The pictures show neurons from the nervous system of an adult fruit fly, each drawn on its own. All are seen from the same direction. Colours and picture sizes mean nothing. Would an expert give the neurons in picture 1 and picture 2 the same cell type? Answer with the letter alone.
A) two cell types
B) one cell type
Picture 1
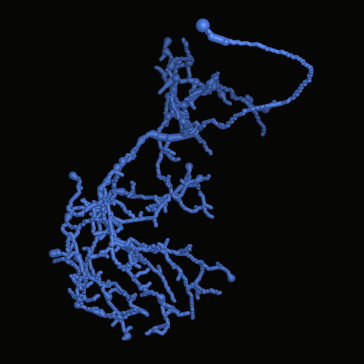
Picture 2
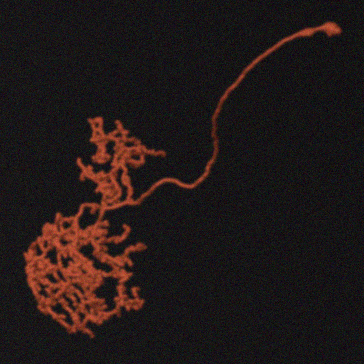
B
